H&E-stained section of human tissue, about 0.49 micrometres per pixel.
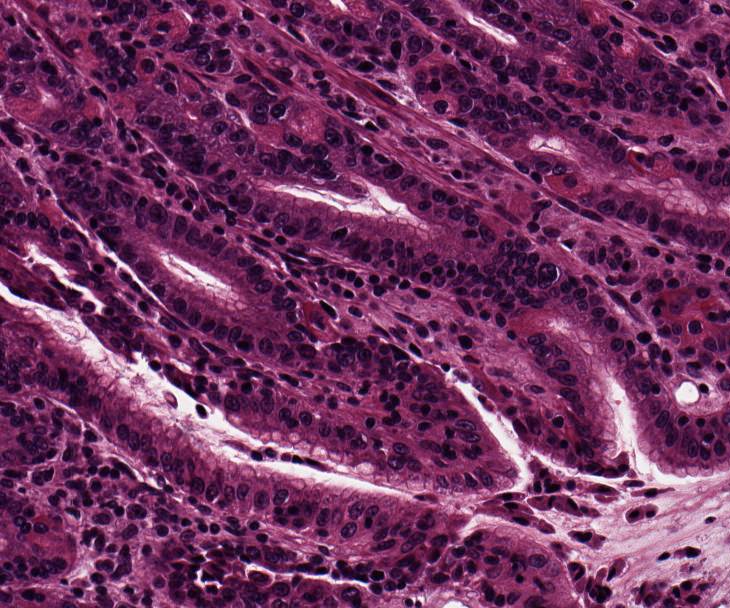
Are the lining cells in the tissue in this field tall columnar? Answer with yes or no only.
Yes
